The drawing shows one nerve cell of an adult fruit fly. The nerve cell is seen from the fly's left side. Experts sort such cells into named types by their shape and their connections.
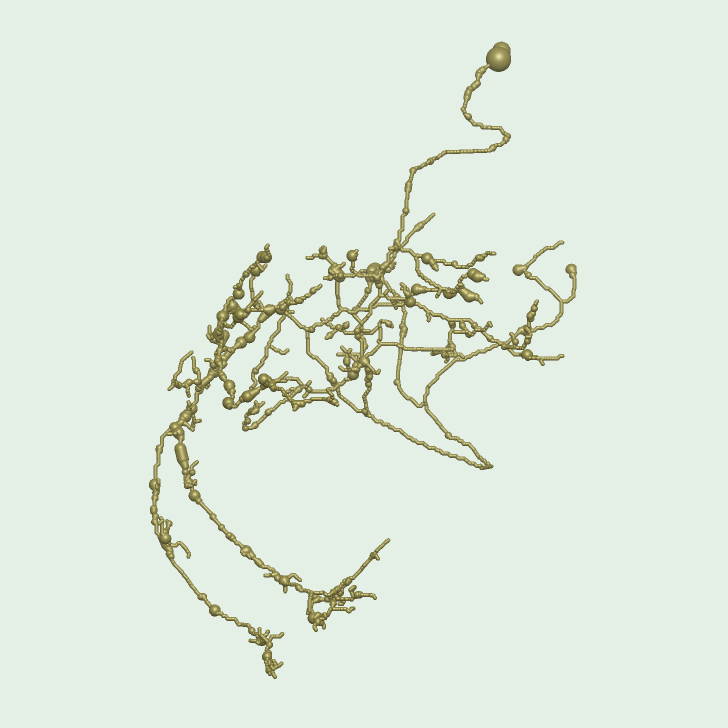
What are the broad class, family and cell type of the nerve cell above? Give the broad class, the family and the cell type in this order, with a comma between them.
central-brain intrinsic neuron, hemilineage SMPad3, CRE034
